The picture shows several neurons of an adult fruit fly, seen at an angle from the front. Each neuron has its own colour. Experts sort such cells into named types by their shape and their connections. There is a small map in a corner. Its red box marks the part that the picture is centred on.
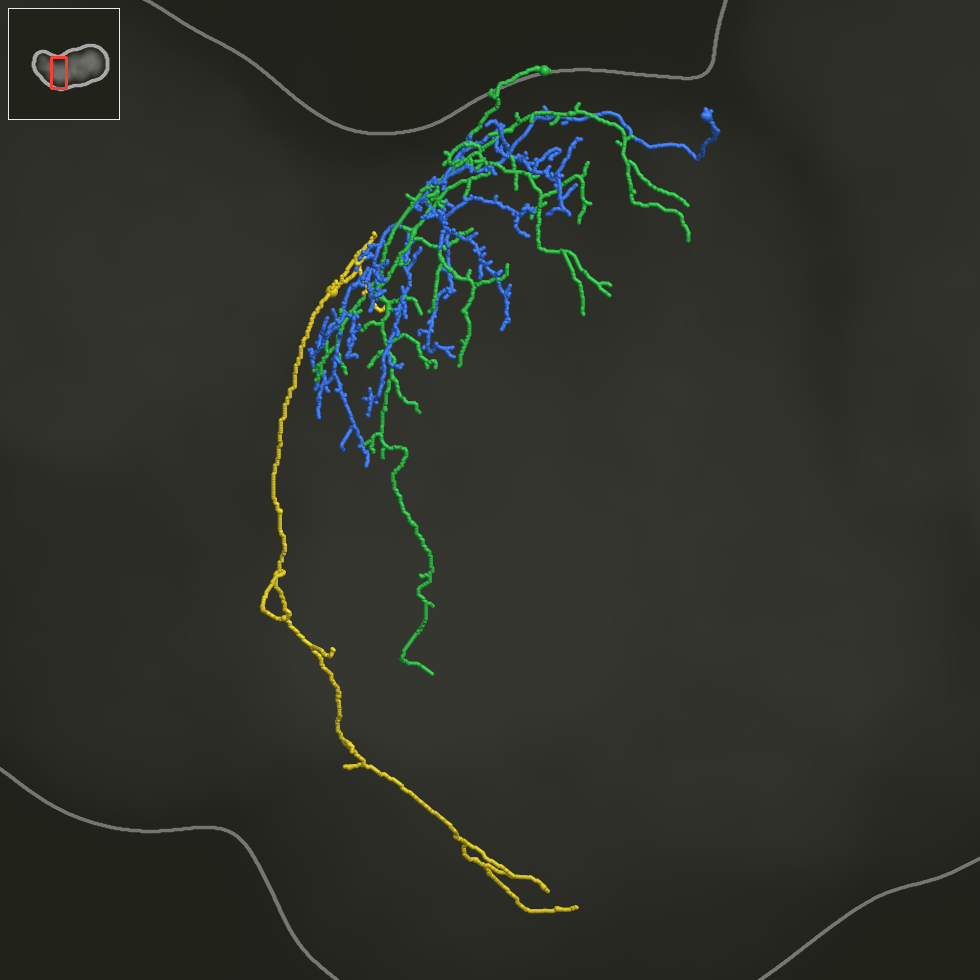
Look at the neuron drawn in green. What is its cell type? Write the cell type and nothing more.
Cm14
